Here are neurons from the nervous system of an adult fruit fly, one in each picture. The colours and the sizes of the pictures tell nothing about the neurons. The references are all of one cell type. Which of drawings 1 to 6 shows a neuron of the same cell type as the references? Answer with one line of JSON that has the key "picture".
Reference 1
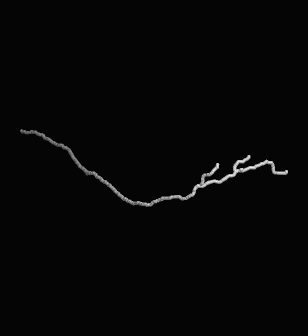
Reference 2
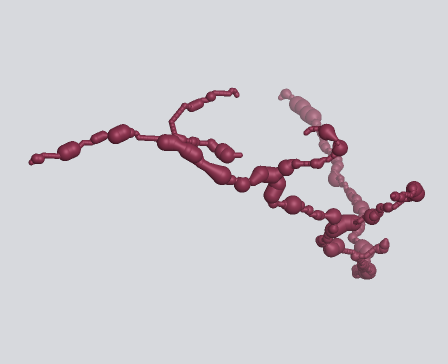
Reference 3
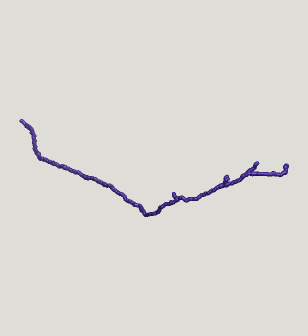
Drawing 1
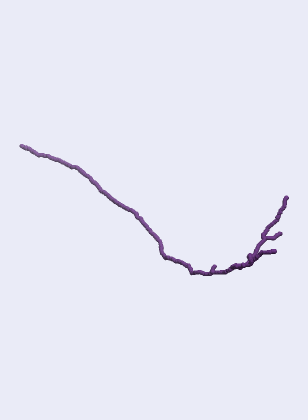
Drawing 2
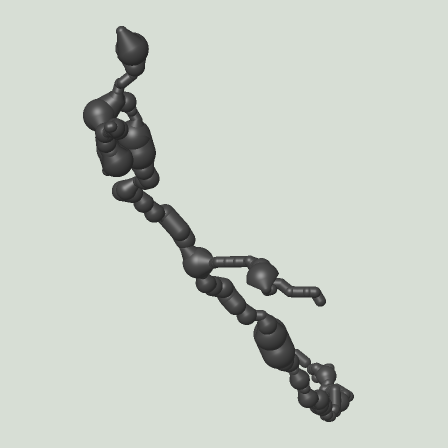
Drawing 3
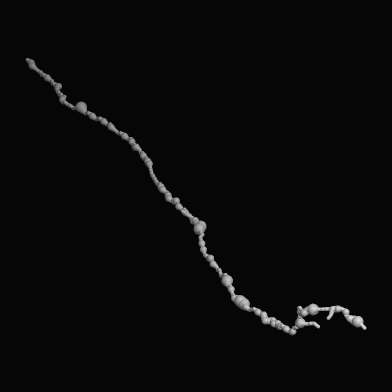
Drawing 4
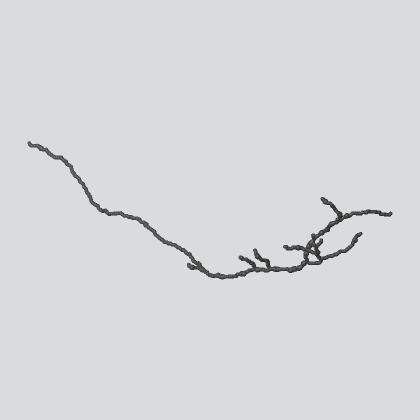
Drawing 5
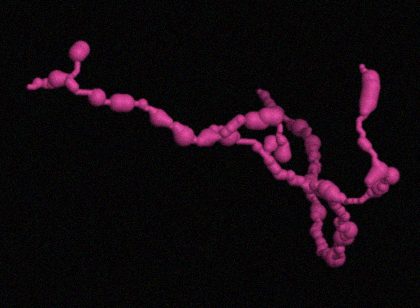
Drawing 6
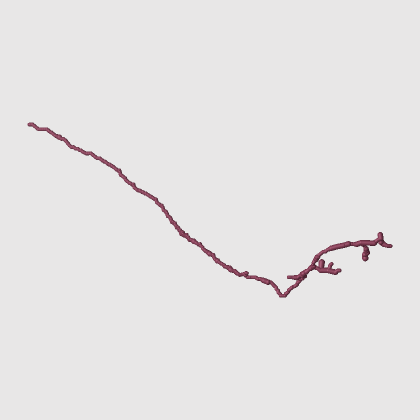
{"picture": 5}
